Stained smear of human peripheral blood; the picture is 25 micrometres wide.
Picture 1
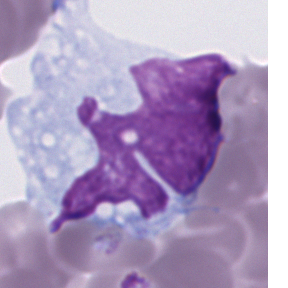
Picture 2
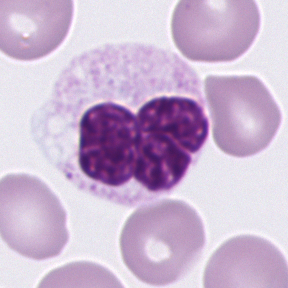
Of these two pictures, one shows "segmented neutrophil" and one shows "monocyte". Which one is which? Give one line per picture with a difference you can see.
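Picture 1: monocyte. No distinct granules are seen in the cytoplasm.
Picture 2: segmented neutrophil. The cytoplasm holds many fine lilac-pink granules.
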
